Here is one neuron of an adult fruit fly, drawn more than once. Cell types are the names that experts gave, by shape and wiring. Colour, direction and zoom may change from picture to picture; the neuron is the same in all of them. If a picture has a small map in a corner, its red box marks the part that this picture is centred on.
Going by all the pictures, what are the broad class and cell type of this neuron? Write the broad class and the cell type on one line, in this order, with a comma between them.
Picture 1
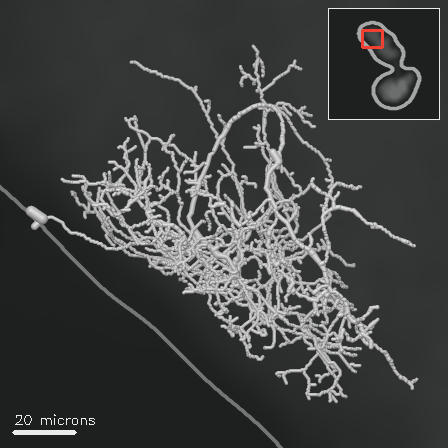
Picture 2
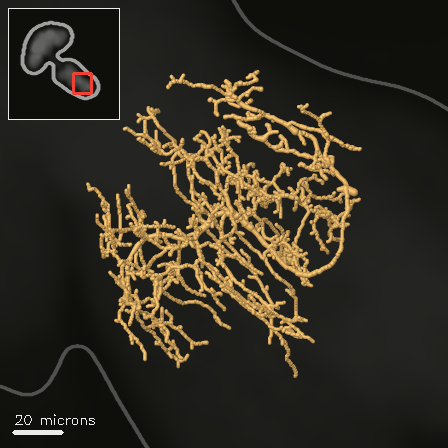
nerve-cord intrinsic neuron, INXXX294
